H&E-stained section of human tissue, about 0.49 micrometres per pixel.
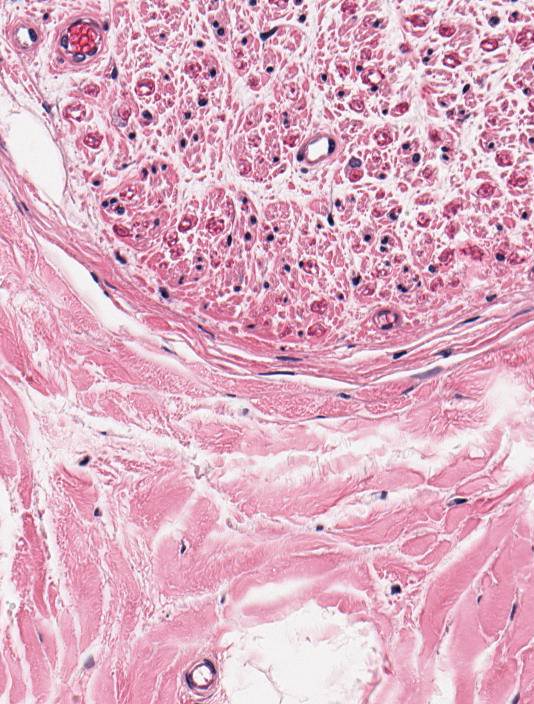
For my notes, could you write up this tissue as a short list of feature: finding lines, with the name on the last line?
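Fibres: cut across, many small round pink profiles inside the fascicle
Lower border: thin concentric layers of flattened cells with elongated dark nuclei
Scattered nuclei: small, dark, evenly spread among the fibres
Top left corner: small vessel outside the fascicle, lumen packed with red blood cells
Identity: tibial nerve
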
